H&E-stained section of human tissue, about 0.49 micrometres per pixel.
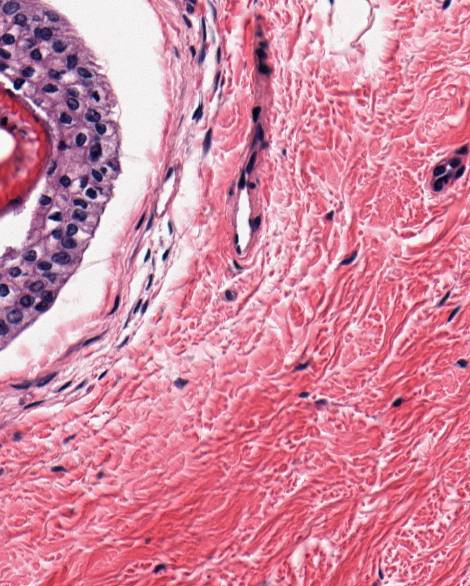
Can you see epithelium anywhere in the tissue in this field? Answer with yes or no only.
Yes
